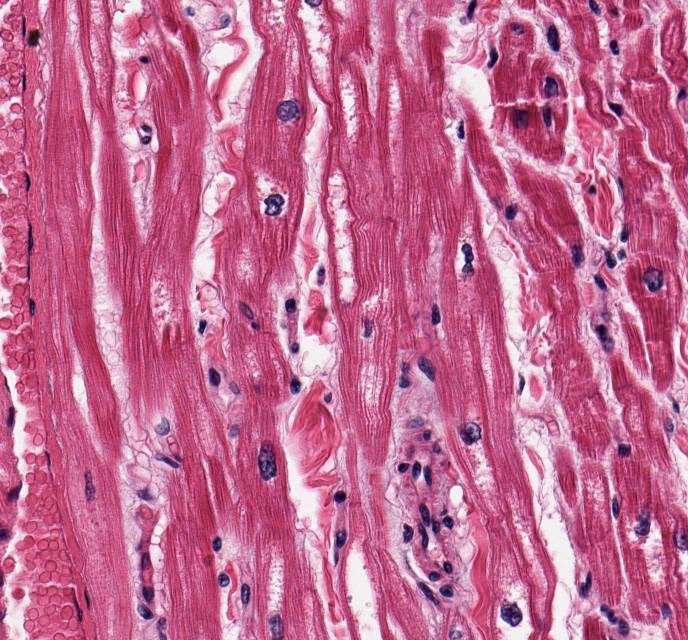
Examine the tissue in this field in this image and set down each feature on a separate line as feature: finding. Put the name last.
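Fibre direction: mainly top to bottom of the field
Fibre pattern: branching, joining neighbouring fibres
Nuclei: single, oval, central in the fibre
Left edge: vessel packed with red blood cells
Name: atrial appendage of the heart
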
